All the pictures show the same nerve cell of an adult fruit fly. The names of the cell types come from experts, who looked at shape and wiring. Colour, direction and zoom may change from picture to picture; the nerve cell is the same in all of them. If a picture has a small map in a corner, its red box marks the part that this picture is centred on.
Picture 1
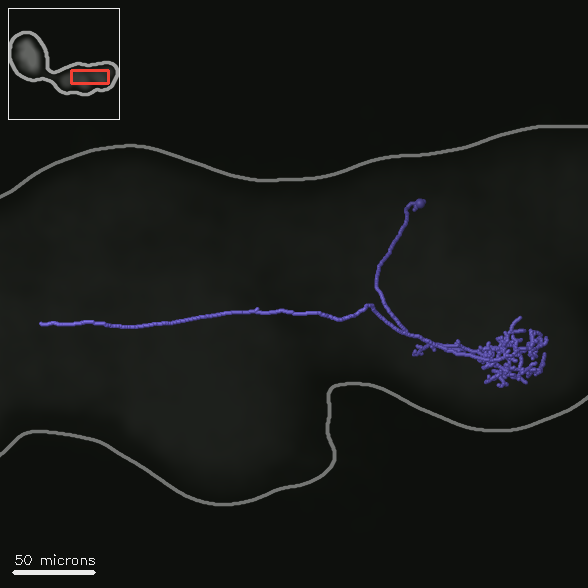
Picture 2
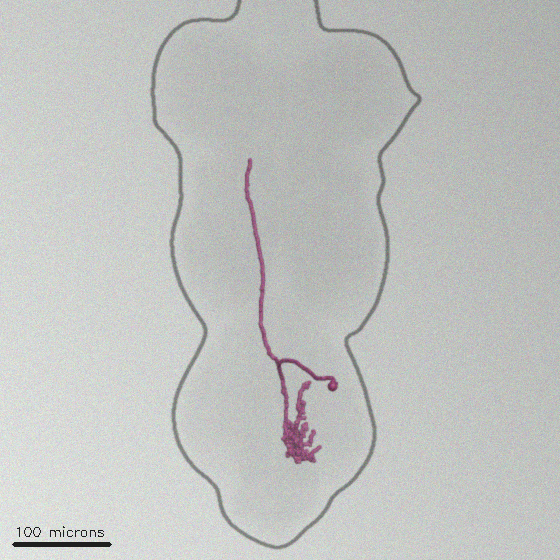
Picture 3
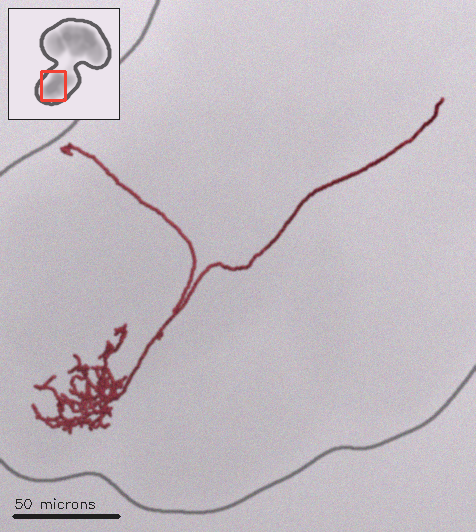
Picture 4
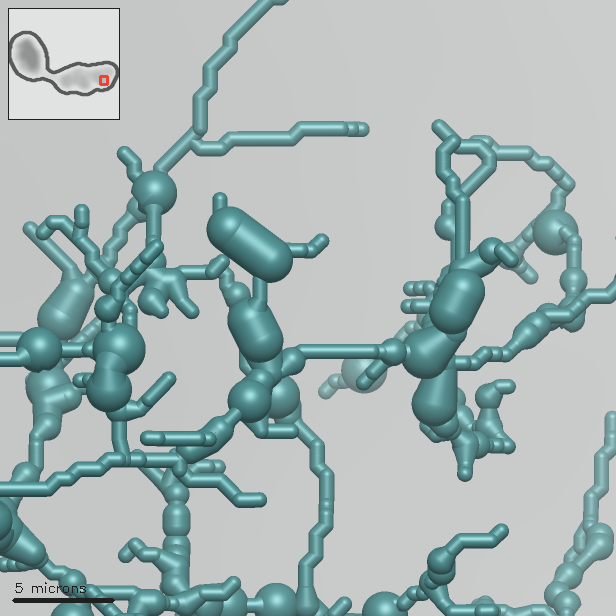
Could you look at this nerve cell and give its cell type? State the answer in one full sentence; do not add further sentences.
Belonging to the cell type IN23B087 is this nerve cell.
